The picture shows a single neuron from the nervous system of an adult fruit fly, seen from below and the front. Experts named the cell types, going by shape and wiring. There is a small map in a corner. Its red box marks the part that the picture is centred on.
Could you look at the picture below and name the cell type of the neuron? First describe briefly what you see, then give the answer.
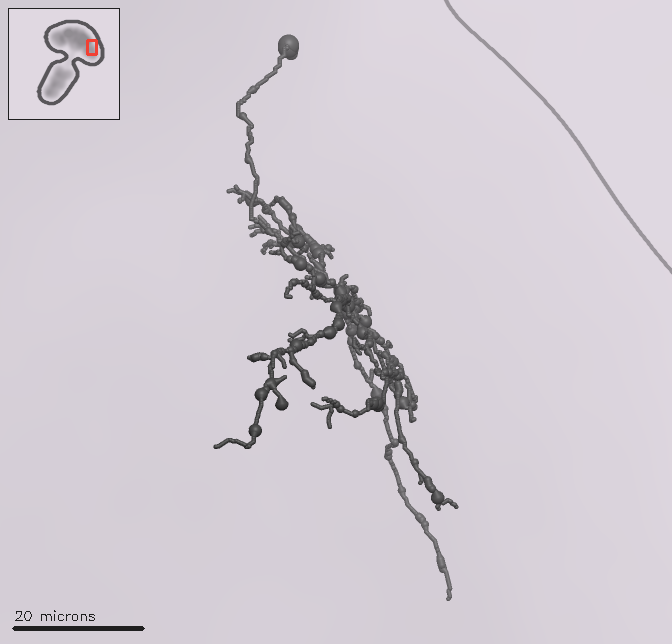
It lies in the brain. From top to bottom in the picture it spans about 85 microns. The picture shows dozens of branch ends. It is an optic-lobe intrinsic neuron. It is of cell type Cm12.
